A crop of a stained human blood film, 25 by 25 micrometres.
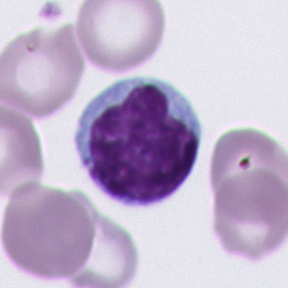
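Typical lymphocyte in the middle of the smear: a round, smooth outline around a roundish nucleus with a small notch in its upper edge. Note the chromatin, dark purple and coarsely clumped, and a cytoplasm with no vacuoles to be seen.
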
